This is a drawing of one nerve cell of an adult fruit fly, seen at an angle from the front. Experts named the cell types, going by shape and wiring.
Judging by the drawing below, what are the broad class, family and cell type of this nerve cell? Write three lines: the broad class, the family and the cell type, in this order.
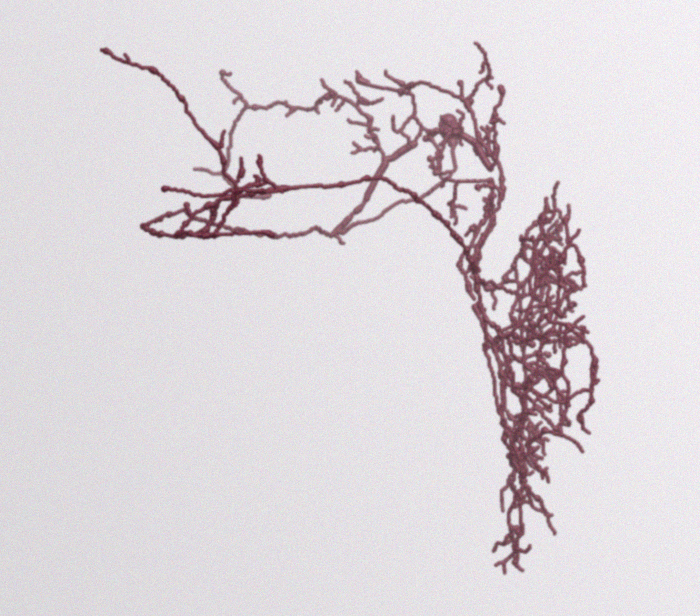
visual projection neuron
hemilineage VLPp&l1_posterior
LT43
